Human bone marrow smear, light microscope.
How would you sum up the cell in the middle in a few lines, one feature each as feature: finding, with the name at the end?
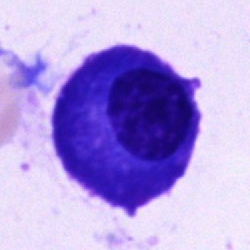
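Chromatin: dark purple, dense
Cytoplasm: abundant, larger share than nucleus
Cytoplasm colour: deep blue
Paler zone: cytoplasm just left of nucleus
Name: plasma cell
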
